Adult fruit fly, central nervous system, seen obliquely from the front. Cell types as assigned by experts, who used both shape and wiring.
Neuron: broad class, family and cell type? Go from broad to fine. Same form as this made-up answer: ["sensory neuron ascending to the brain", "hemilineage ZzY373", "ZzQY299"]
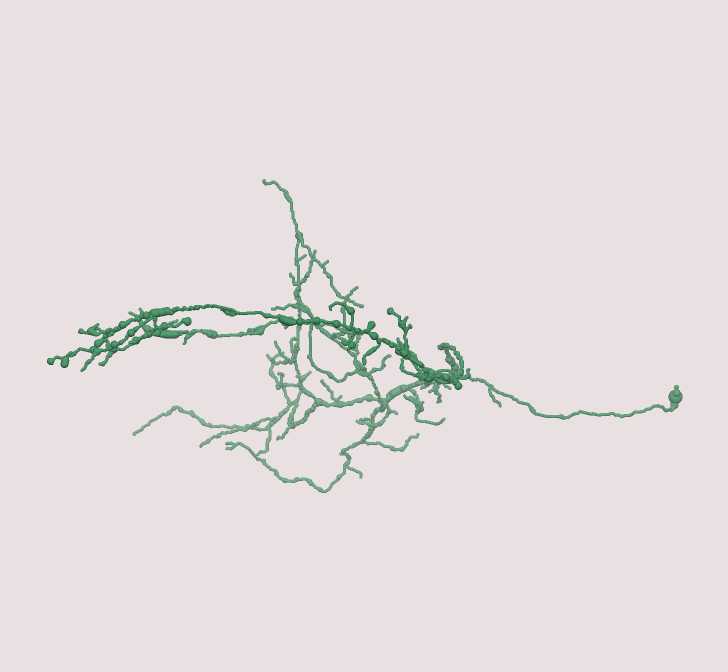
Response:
["central-brain intrinsic neuron", "hemilineage DM3_dorso_lateral", "SMP328_b"]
